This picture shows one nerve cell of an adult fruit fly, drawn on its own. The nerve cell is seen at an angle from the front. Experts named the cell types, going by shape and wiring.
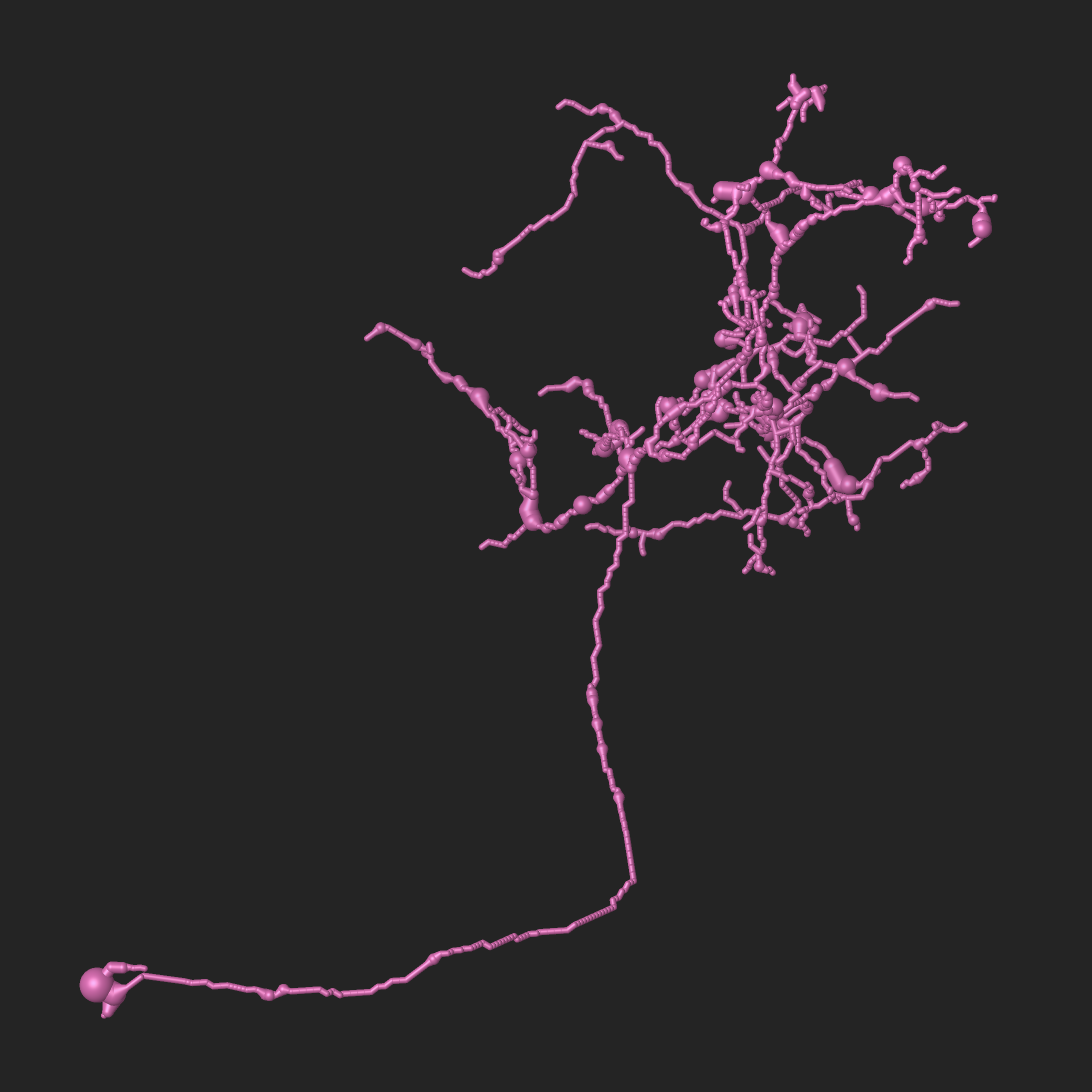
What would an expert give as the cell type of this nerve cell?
LHAV7a6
